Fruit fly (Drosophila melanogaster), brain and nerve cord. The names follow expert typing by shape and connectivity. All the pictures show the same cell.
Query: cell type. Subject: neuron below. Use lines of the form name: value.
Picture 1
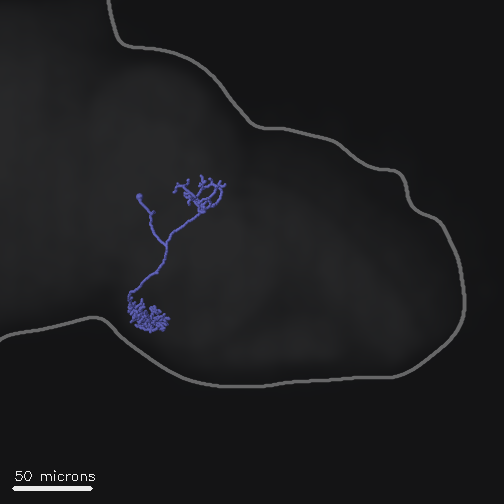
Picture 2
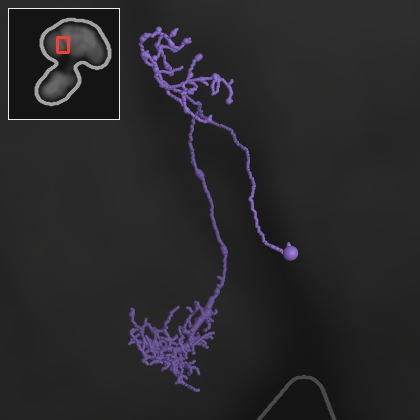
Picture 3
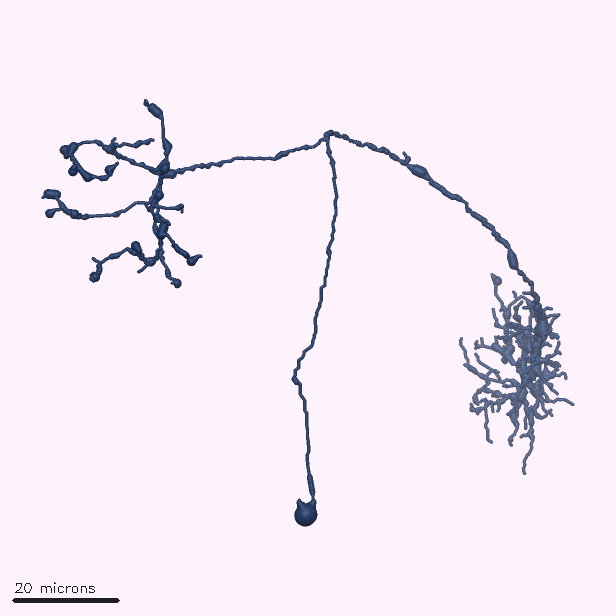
cell type: LC17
